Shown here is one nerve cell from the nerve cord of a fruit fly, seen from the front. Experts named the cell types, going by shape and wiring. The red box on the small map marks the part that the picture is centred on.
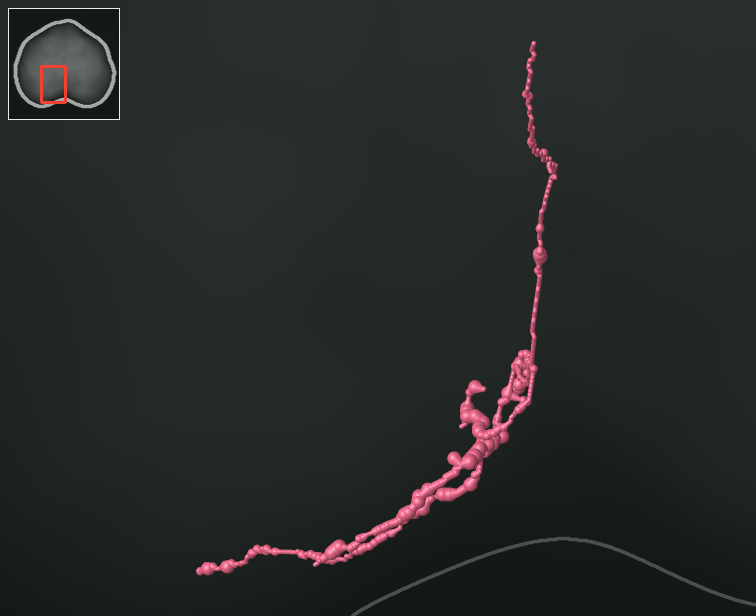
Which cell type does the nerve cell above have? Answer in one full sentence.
This nerve cell belongs to the cell type SAxx02.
